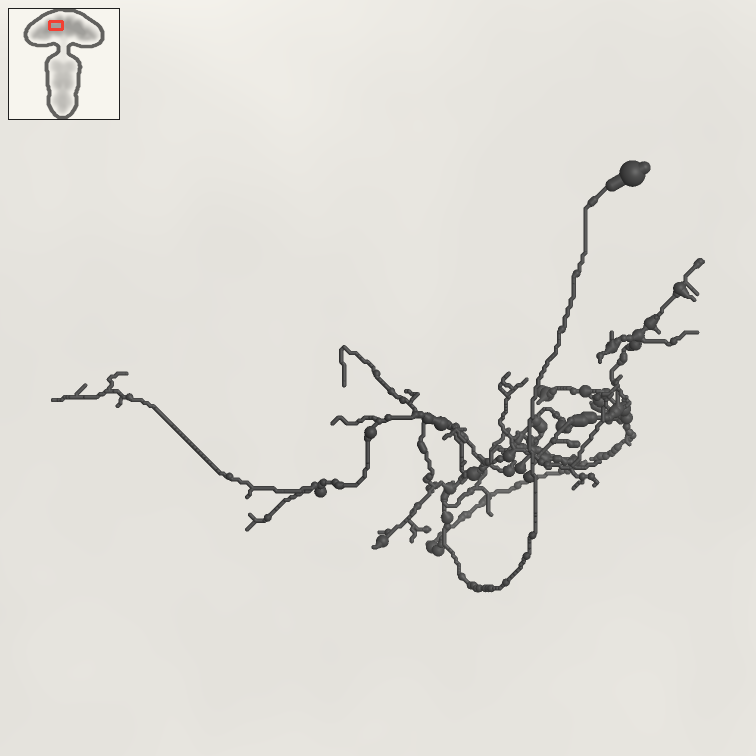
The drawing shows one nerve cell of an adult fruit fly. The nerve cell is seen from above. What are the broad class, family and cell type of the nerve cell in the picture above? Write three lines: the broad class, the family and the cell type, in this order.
central-brain intrinsic neuron
hemilineage SMPpd1
CB2572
